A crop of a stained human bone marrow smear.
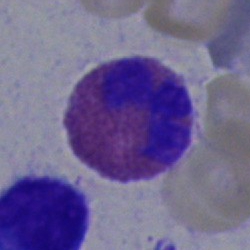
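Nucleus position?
Off-centre, toward the right side.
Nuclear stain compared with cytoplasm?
Darker blue-violet.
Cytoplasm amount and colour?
Plentiful, about half the cell; pinkish-purple.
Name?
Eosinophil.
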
